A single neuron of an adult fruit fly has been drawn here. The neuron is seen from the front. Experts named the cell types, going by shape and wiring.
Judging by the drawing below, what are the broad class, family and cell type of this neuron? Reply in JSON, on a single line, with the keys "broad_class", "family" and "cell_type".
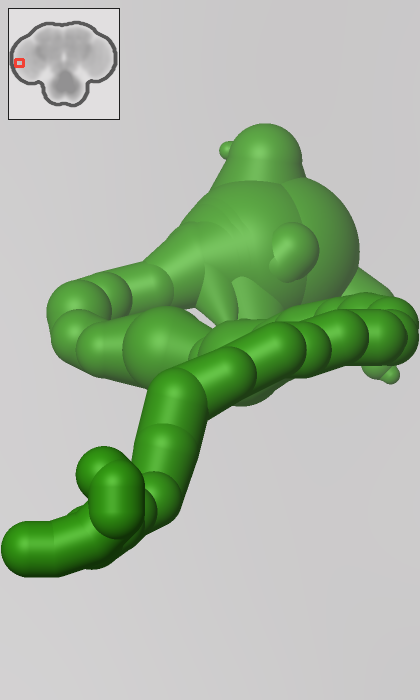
{"broad_class": "optic-lobe intrinsic neuron", "family": "L", "cell_type": "L2"}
